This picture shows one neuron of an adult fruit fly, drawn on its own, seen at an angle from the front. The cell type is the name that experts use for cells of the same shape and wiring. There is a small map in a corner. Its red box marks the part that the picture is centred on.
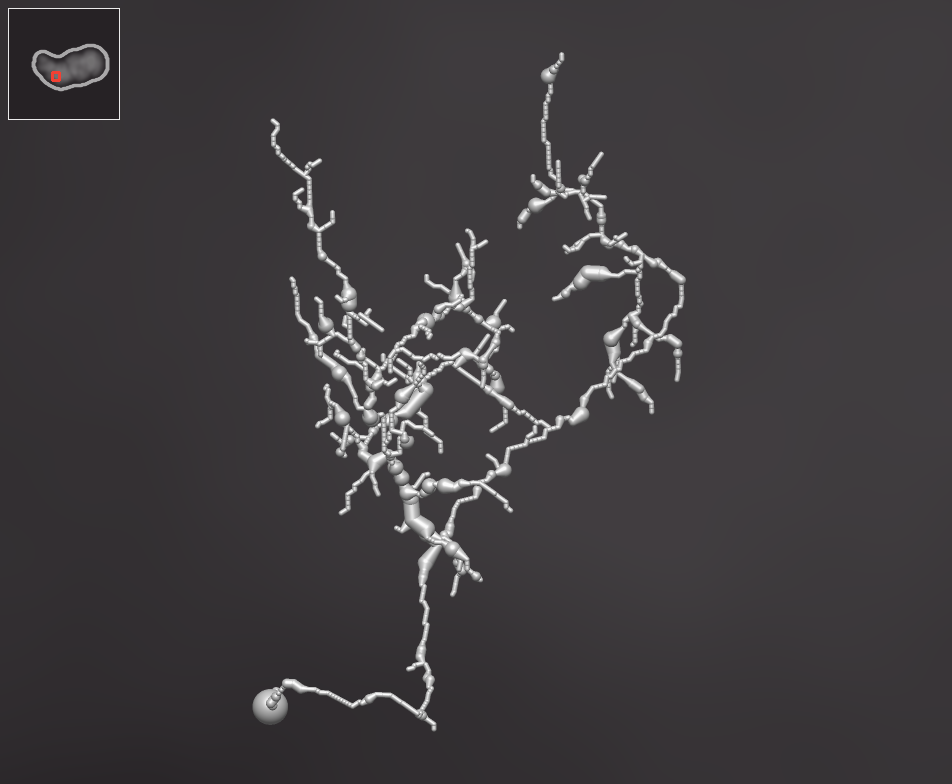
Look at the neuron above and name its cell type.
Mi10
